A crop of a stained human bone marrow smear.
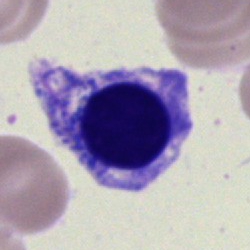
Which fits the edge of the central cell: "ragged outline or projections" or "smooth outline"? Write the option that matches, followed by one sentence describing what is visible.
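Ragged outline or projections. The cytoplasm tapers into a pointed extension toward the upper left.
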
